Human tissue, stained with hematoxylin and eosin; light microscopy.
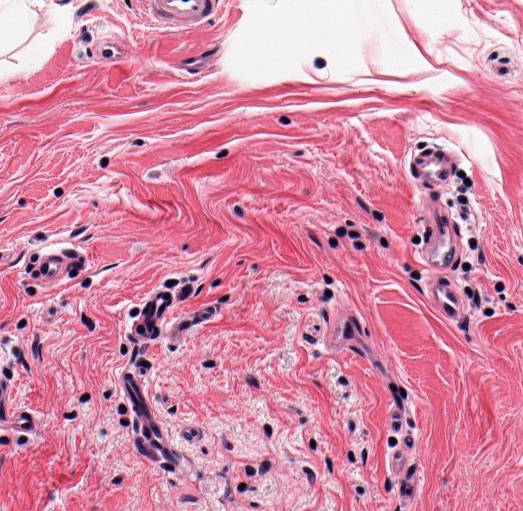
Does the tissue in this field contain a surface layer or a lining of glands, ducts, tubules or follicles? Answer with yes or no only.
No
